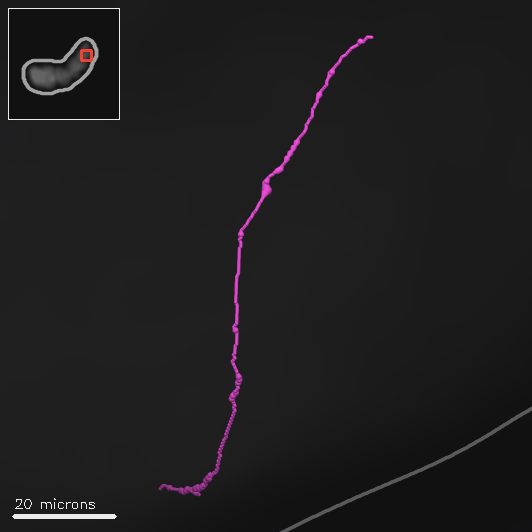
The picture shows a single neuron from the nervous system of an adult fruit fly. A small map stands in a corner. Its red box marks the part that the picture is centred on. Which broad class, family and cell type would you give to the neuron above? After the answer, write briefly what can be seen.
This is a sensory neuron entering the nerve cord. Its family is called class mechanosensory tactile. The cell type is SNta31. No cell body is drawn. From top to bottom in the picture it spans about 90 microns. There are a dozen or fewer branch ends.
